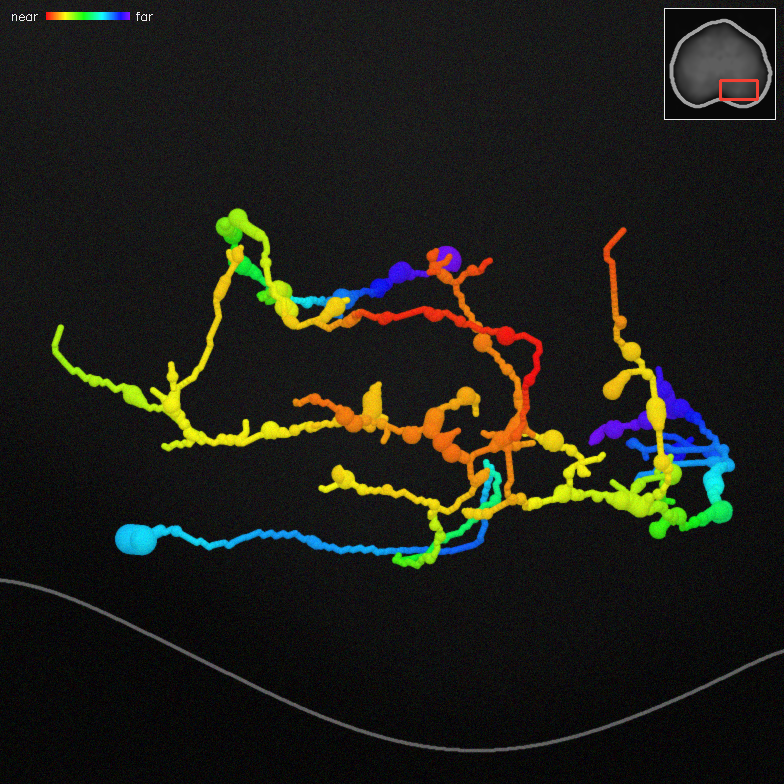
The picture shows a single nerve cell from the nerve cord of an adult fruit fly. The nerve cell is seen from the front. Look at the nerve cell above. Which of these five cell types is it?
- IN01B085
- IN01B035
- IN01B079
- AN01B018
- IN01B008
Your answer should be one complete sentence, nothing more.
By its cell type, the neuron is IN01B035.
